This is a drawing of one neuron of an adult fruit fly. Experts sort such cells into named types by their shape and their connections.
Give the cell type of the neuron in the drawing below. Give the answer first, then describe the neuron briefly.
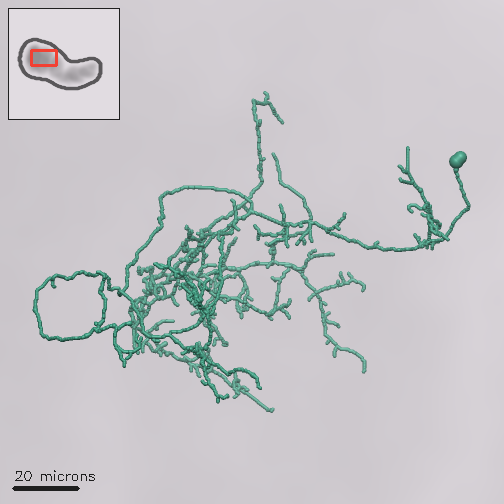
Its cell type is AVLP530. It is a central-brain intrinsic neuron. From left to right in the picture it spans about 140 microns. Dozens of branch ends can be seen.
